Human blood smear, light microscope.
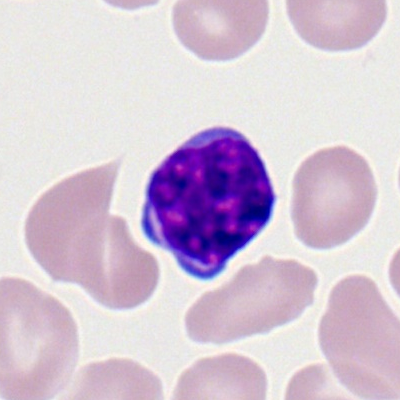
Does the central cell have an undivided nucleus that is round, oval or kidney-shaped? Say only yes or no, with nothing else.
Yes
